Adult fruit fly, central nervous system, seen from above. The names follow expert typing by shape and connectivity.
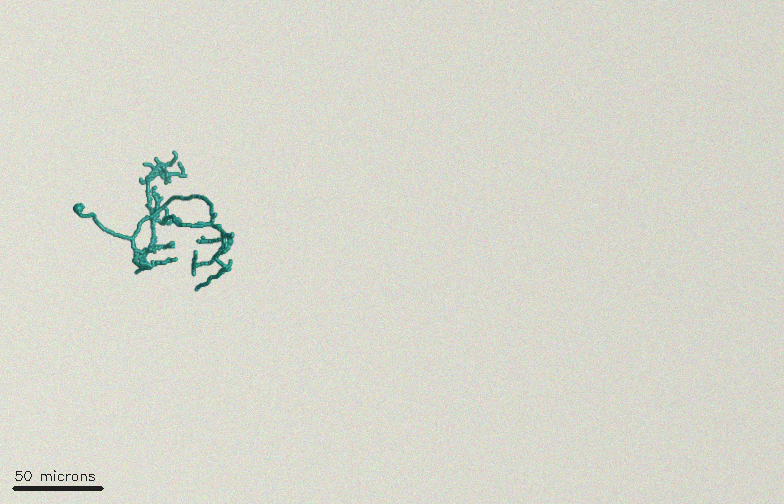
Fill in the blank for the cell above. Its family: hemilineage SLPal2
